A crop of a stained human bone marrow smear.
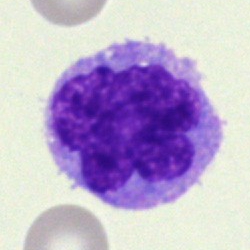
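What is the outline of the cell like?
Roughly round, with a slightly ragged, fuzzy edge.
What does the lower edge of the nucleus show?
A notch cuts into it.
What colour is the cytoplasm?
Pale lilac-blue, with the rim around the nucleus widest on the right.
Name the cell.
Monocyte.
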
